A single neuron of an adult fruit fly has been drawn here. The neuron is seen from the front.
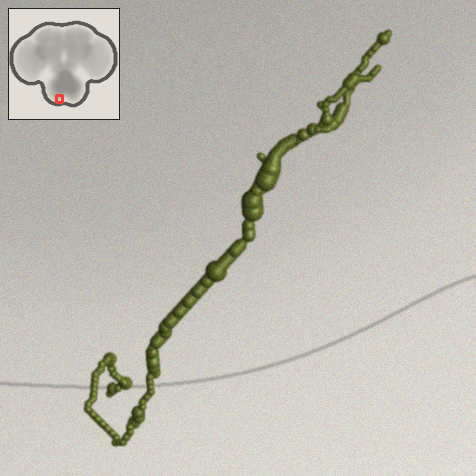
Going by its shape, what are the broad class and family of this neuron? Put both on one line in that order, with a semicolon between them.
sensory neuron entering the nerve cord; class mechanosensory tactile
